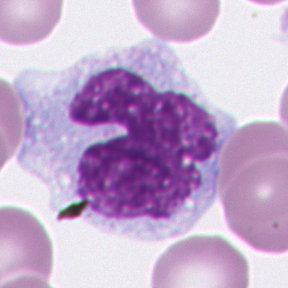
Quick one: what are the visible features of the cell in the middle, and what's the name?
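Outline irregular, blunt angular corners, not a smooth curve. Chromatin loosely textured and stringy, many small pale gaps, not packed in coarse dark blocks. Cytoplasm pale greyish blue, holding only fine, faint lilac dust-like granules. Monocyte.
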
